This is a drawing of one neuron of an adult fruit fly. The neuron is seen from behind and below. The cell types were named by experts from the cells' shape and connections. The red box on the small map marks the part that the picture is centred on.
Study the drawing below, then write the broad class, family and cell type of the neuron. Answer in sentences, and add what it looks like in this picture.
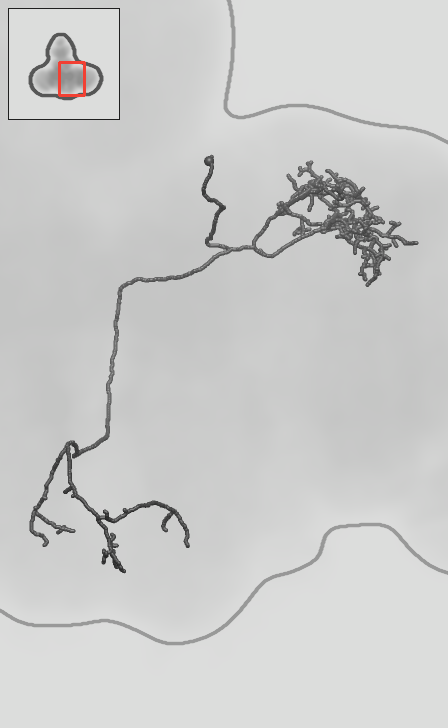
This is a central-brain intrinsic neuron. Its family is hemilineage SMPpv1. It is of cell type LHPV11a1. The cell body is at the top of the picture. Dozens of branch ends can be seen.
